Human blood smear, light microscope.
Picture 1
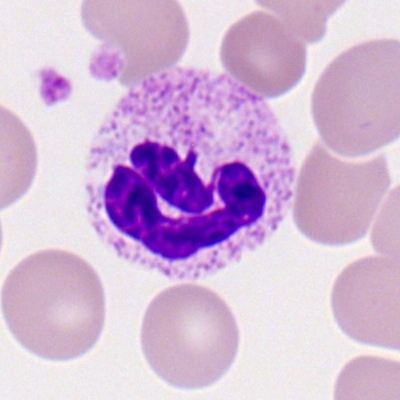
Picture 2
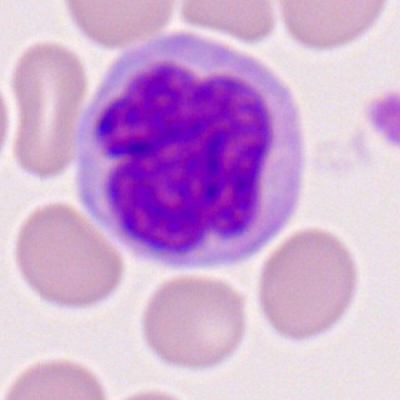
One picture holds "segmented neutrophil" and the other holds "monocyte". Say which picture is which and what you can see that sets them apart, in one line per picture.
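In picture 1 we see a segmented neutrophil: Fine lilac granules are scattered throughout the cytoplasm.
In picture 2 we see a monocyte: No granules are visible in the cytoplasm.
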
